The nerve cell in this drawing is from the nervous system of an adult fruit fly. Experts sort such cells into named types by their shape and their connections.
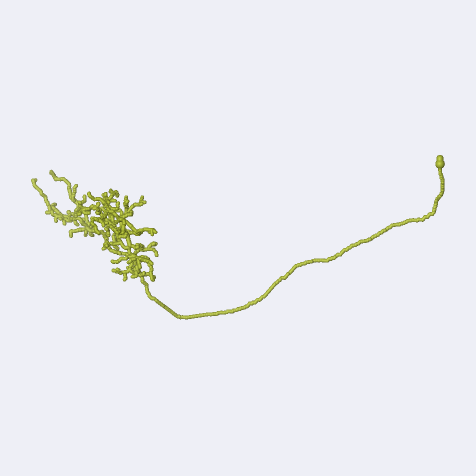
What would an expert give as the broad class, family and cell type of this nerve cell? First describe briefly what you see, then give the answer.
As drawn here it is more than twice as wide as it is tall. It is an optic-lobe intrinsic neuron. Its family is Tm. Its cell type is Tm24.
